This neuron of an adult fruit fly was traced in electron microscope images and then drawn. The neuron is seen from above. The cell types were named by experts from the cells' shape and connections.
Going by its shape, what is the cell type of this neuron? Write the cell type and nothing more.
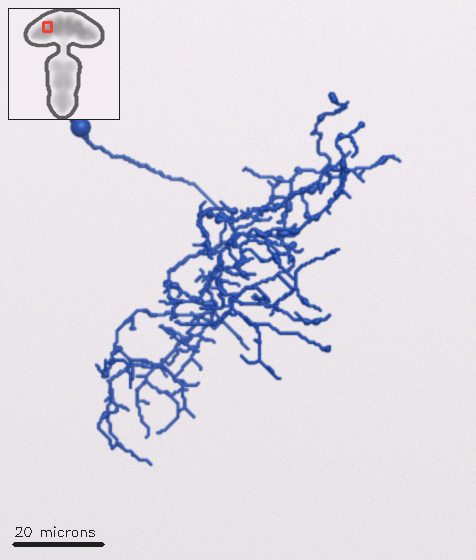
LHAV5c1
